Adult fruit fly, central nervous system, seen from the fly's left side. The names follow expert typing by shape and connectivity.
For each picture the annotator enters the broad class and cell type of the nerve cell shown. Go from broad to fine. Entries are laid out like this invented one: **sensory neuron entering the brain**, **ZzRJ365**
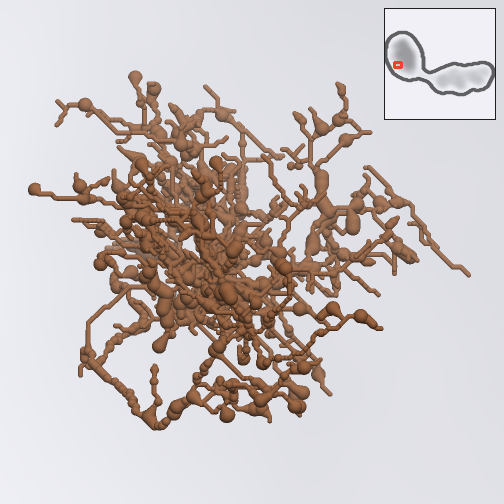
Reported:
**central-brain intrinsic neuron**, **GNG078**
